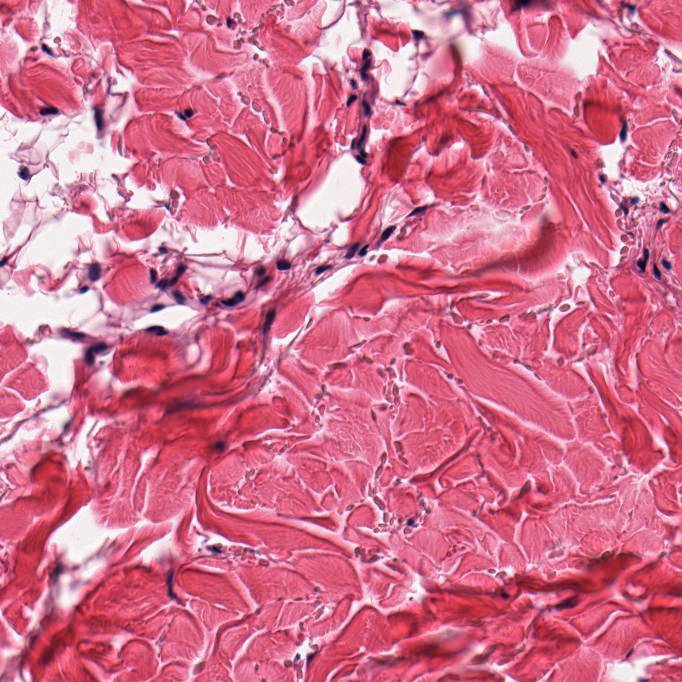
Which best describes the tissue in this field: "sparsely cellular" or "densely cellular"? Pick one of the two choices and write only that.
Sparsely cellular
